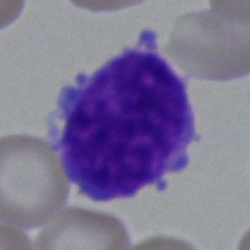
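Blast. Nucleus filling almost the whole cell; chromatin dark purple and mottled, paler patches between darker clumps. Cytoplasm scant, only a thin blue rim at the edge. Small blue bleb-like projections sticking out from the surface, most along the upper left edge.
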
